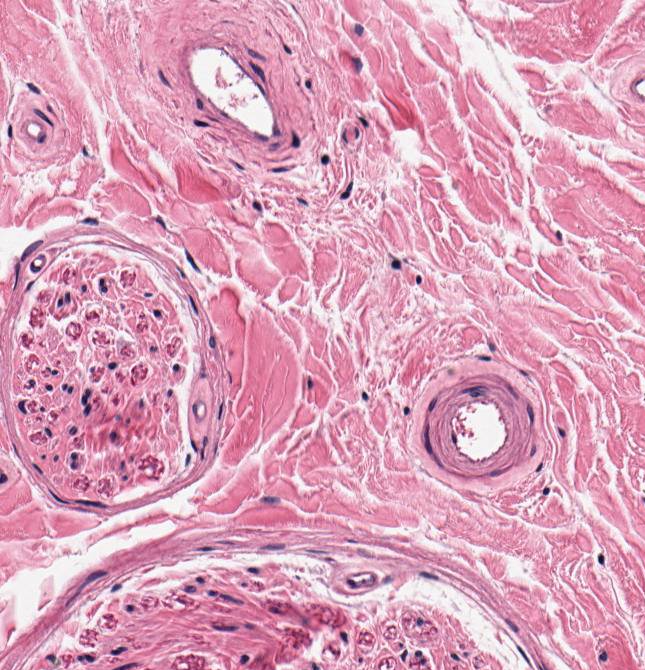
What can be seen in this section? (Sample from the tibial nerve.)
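Notice the collagenous stroma: sparse, small, dark nuclei, scattered singly. A rounded nerve fascicle in a thin layered sheath sits midway along the left edge. Its fibres, cut across, show as many small round profiles. A second fascicle is partly caught along the bottom edge.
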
